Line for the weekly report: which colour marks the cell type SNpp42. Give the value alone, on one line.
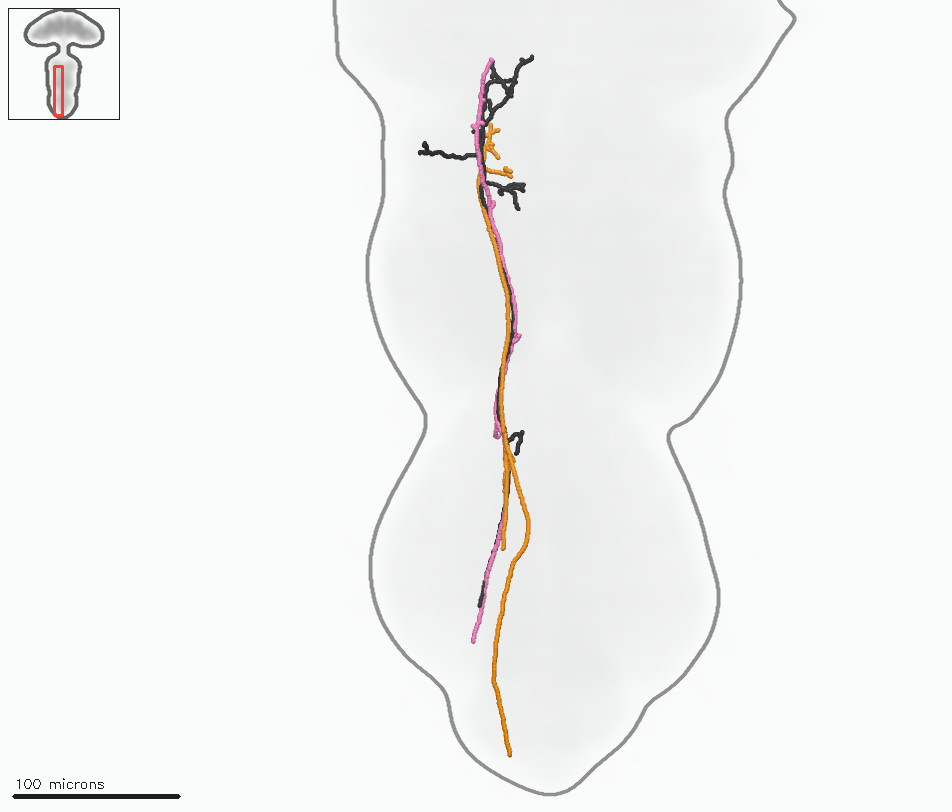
black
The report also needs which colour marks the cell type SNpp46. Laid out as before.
pink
